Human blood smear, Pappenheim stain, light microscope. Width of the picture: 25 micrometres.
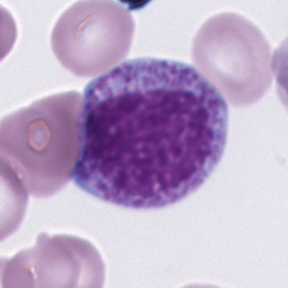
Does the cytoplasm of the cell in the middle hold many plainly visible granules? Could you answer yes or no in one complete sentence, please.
Yes, there is a large number of visible granules in the cell's cytoplasm.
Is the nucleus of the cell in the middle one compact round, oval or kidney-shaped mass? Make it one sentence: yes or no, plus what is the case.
Yes, the cell's nucleus is compact, undivided and round, oval or kidney-shaped.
